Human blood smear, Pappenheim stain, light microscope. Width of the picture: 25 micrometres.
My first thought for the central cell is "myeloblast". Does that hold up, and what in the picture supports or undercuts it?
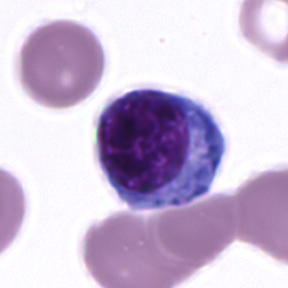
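The central cell is about 11 micrometres across, about 1.5 times as wide as a red cell that lies whole in the picture. Its nucleus is round, with no indentation or lobes, fills about 60% of the cell's area and lies toward the upper left. The chromatin is dark purple and coarsely clumped, and the cell surface has no projections. A red cell touches its lower edge.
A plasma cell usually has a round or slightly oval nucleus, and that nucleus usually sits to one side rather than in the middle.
Both the round nucleus and its off-centre place toward the upper left agree with plasma cell.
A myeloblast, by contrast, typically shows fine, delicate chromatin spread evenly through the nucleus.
The coarse clumps seen here therefore go against myeloblast. The name myeloblast does not fit; this is a plasma cell.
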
